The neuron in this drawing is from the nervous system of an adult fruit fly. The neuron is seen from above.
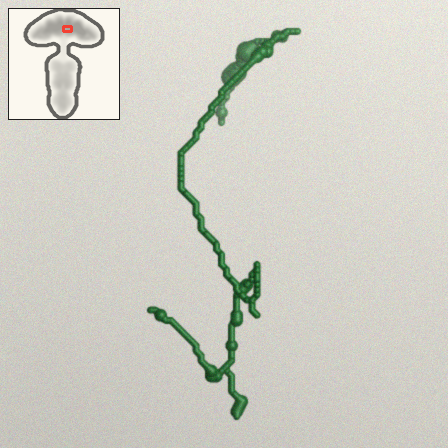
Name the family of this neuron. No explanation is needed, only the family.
class mechanosensory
